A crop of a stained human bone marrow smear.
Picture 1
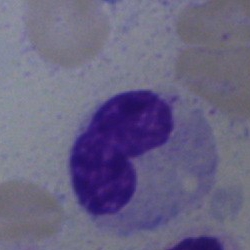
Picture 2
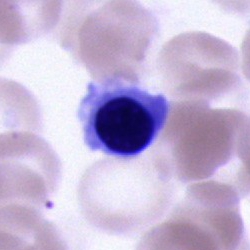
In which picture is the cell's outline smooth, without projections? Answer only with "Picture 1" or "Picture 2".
Picture 1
